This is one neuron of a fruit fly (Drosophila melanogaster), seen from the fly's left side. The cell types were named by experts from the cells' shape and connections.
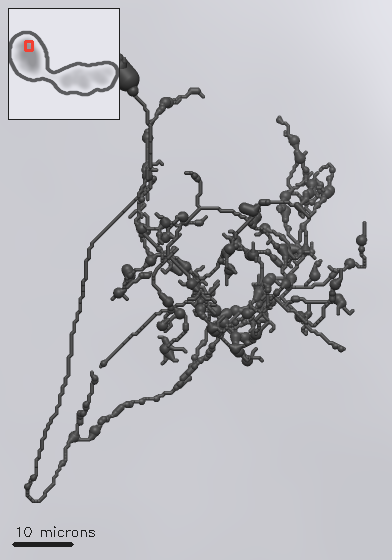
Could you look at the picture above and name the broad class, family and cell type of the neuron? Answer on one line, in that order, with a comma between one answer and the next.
central-brain intrinsic neuron, hemilineage LHl1, CB3732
